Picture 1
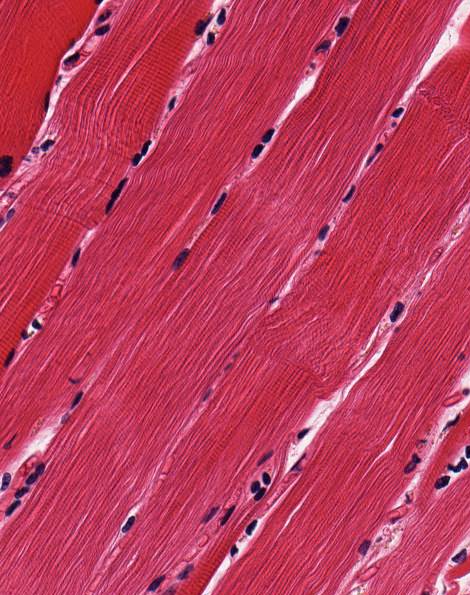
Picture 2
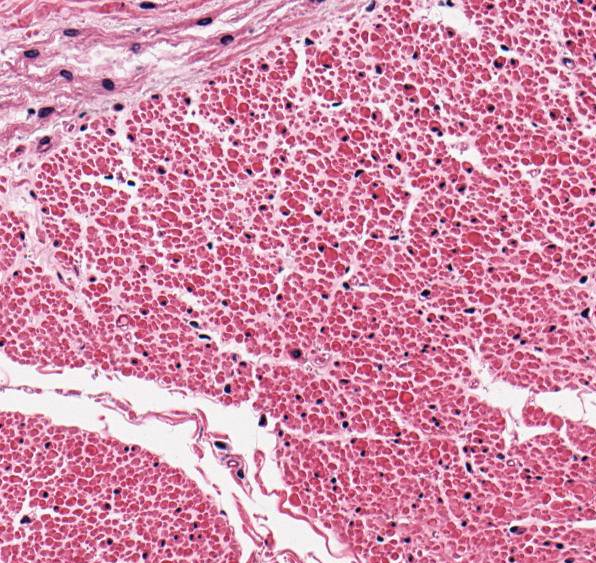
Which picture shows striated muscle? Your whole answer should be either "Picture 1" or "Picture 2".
Picture 1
